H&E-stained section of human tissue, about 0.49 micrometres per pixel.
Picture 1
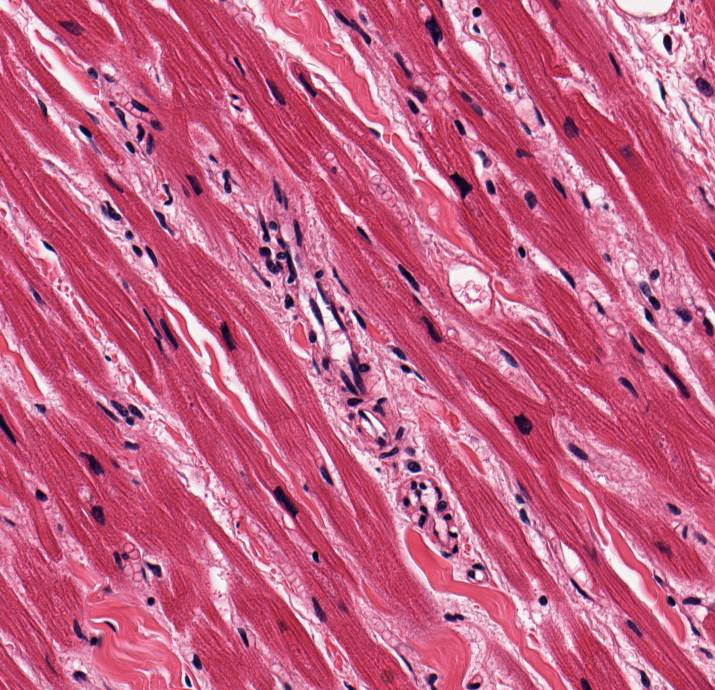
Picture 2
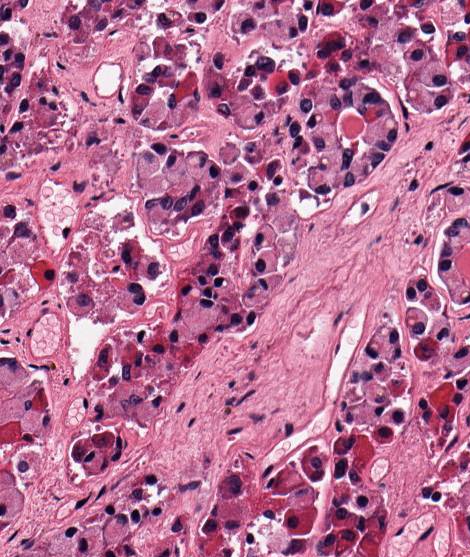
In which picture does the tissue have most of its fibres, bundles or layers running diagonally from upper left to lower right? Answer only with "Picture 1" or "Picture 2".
Picture 1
